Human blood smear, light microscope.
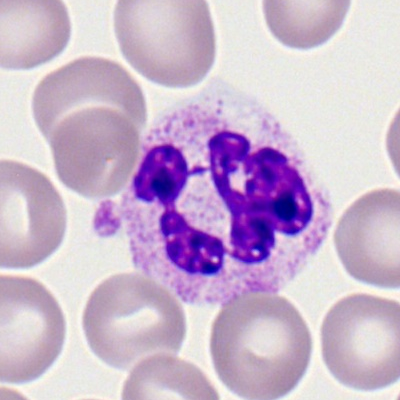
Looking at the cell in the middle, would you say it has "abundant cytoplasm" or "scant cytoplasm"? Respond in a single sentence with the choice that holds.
Its nucleus is set within plentiful cytoplasm.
